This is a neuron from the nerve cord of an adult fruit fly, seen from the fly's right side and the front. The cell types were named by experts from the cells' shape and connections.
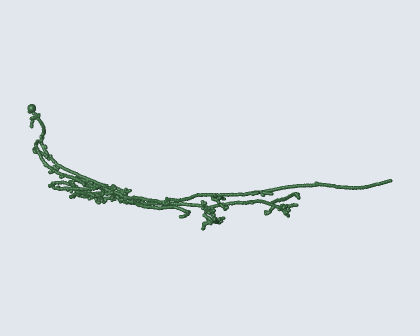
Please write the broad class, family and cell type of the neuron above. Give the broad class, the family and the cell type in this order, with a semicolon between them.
ascending neuron; hemilineage 23B; AN23B026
